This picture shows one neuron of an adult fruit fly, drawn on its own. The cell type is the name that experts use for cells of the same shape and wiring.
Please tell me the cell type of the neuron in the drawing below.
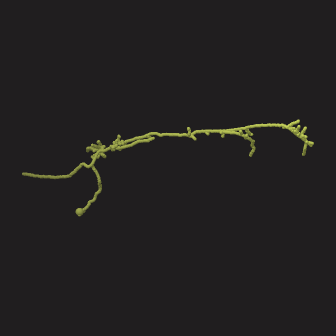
ENXXX226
